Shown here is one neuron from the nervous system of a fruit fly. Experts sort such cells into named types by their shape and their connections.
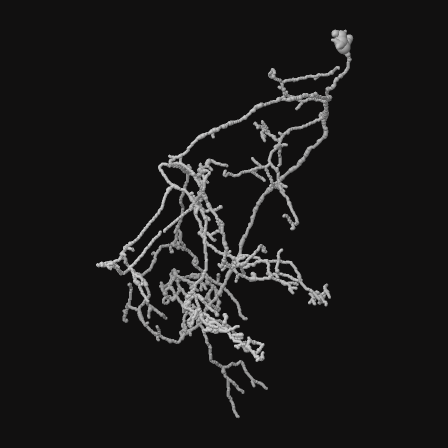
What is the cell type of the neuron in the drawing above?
IB115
